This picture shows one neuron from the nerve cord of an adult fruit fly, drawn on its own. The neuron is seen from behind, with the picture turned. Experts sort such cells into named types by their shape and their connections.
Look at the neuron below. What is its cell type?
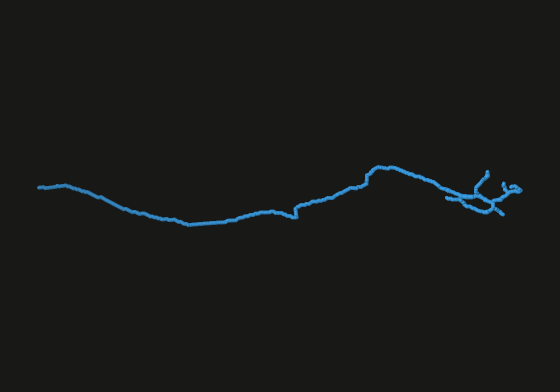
WG1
